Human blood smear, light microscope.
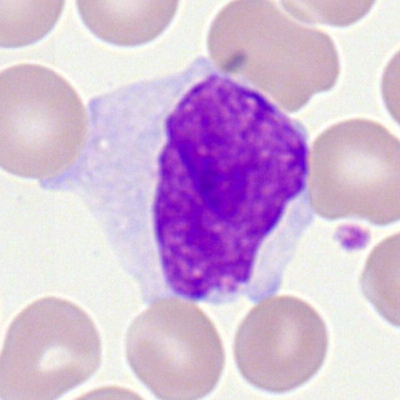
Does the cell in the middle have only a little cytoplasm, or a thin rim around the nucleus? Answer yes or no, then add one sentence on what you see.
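No. The cytoplasm is abundant and pale grey-blue.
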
